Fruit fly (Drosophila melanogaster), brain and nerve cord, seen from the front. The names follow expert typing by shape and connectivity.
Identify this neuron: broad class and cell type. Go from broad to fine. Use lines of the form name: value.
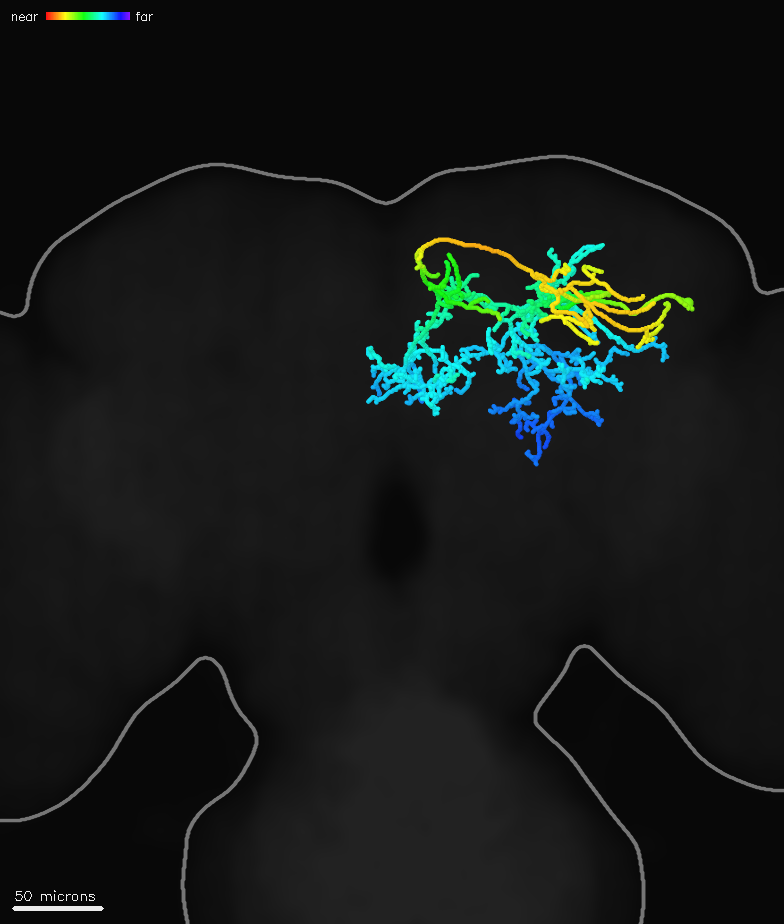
broad class: central-brain intrinsic neuron
cell type: CL031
